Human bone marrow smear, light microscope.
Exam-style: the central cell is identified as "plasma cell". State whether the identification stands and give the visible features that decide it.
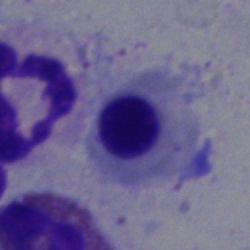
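Have a look: the chromatin is dense, dark purple and evenly stained, with no nucleoli. A pale grey-blue rim of cytoplasm goes all the way round the nucleus, more of it on the right than the left, with no granules, and the outer edge of the cell is faint and poorly defined.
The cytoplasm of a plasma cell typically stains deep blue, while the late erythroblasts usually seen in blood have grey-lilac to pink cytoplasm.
This pale grey-blue rim is nowhere near deep blue, which counts against plasma cell.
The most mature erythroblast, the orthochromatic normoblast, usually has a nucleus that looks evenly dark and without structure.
That matches the dense, evenly stained chromatin here. So it isn't a plasma cell; it's an erythroblast.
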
